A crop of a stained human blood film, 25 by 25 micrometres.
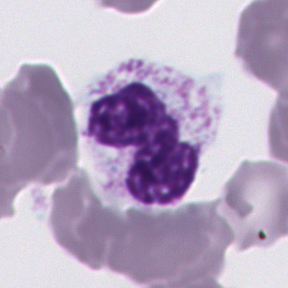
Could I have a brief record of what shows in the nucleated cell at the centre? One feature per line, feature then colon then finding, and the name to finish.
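Outline: roughly round
Nucleoli: none visible in the nucleus
Cytoplasm: pale, nearly colourless
Granules: fine, pink-violet, scattered throughout the cytoplasm
Name: segmented neutrophil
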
